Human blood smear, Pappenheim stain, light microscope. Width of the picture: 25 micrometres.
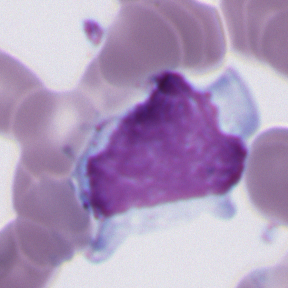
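Typical lymphocyte. The nucleus is irregular and roughly triangular, pointed at its top. Pale grey-blue cytoplasm is widest below and to the upper right of the nucleus, and only a thin rim on the left. Its edge is ragged, with irregular projections clearest along the bottom.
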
